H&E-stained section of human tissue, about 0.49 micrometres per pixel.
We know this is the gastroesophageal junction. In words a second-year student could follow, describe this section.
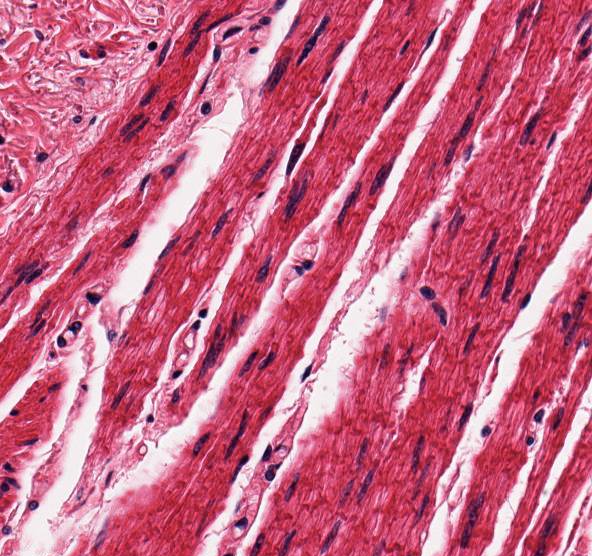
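Muscle nuclei elongated, aligned with the long axis of the fibres. Nuclei set within the fibre interior, not pressed against fibre edges. Upper left corner: a patch of wavy pink collagenous connective tissue. No fat cells among the muscle fibres.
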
